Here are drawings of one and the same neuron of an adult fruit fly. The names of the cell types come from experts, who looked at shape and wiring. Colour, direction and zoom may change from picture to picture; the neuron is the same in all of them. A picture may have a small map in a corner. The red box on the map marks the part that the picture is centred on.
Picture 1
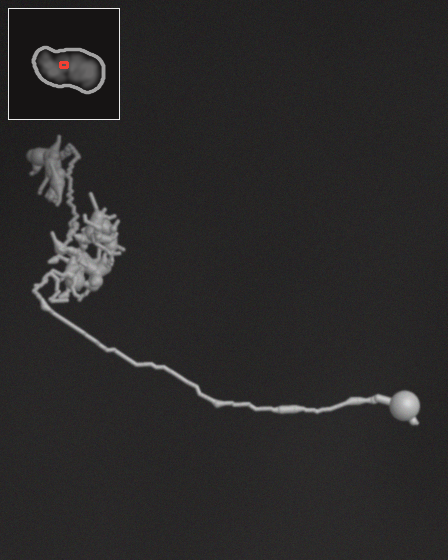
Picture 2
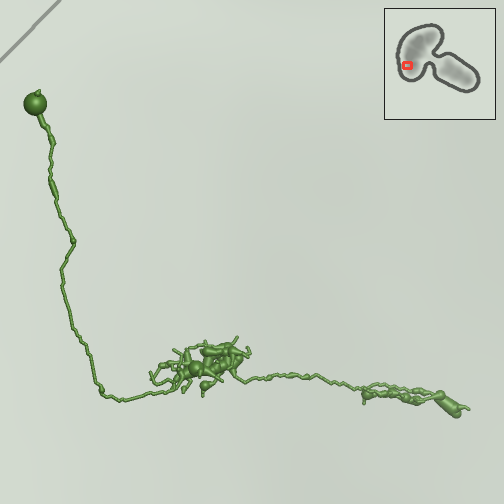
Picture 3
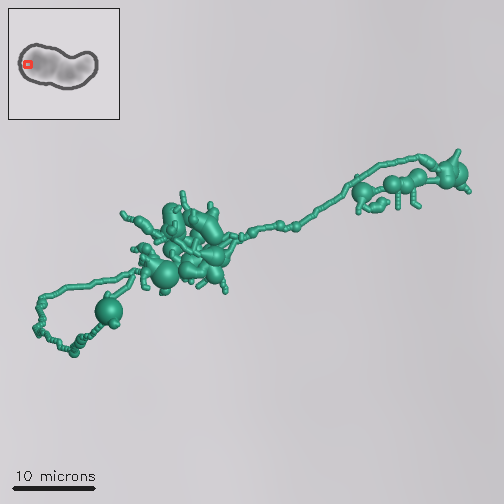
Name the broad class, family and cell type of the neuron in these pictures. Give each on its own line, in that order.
optic-lobe intrinsic neuron
Mi
Mi9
